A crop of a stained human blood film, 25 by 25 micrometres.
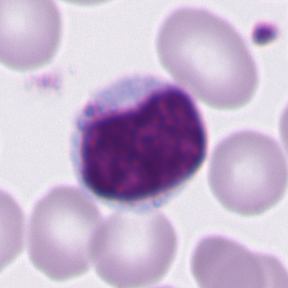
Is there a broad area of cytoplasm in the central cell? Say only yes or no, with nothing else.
No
